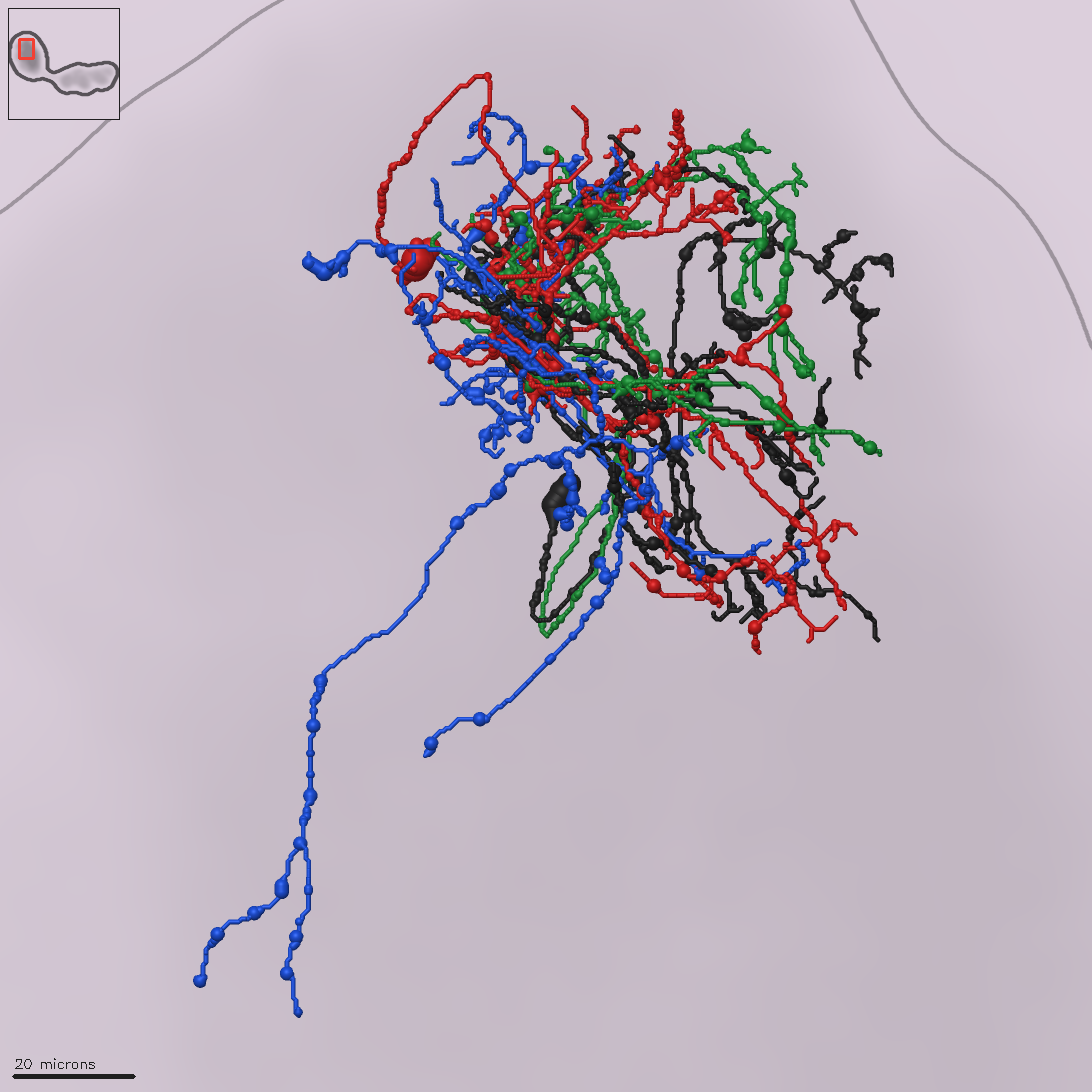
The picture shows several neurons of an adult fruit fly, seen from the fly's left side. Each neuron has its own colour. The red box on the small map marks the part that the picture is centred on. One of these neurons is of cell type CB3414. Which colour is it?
blue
